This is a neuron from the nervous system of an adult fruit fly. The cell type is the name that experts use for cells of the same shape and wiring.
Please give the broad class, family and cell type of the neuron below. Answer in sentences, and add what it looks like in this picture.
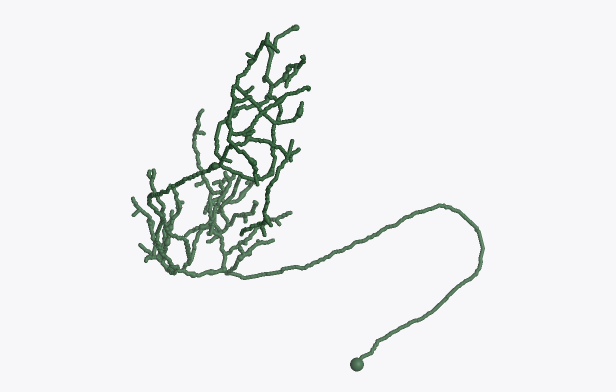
This is a central-brain intrinsic neuron. Its family is hemilineage VPNl&d1_dorsal. Its cell type is LHAV5a4_c. The cell body is at the bottom of the picture. Dozens of branch ends can be seen.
